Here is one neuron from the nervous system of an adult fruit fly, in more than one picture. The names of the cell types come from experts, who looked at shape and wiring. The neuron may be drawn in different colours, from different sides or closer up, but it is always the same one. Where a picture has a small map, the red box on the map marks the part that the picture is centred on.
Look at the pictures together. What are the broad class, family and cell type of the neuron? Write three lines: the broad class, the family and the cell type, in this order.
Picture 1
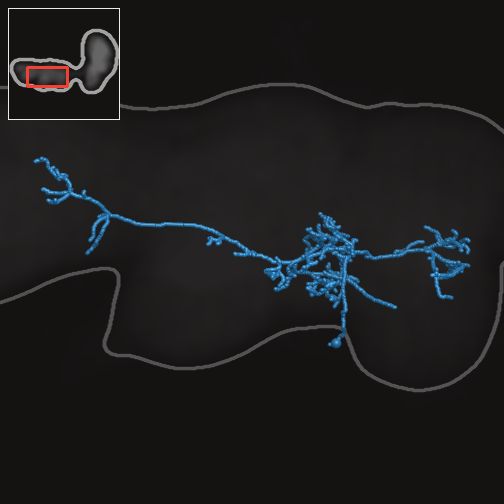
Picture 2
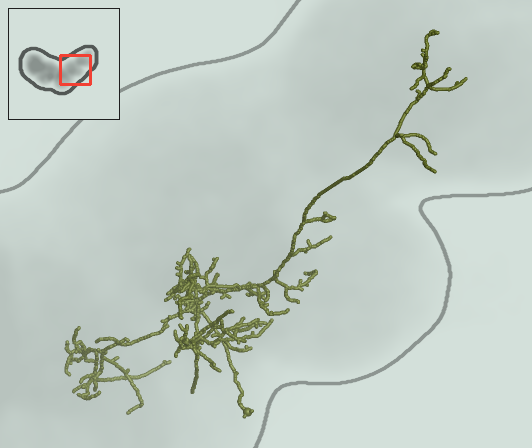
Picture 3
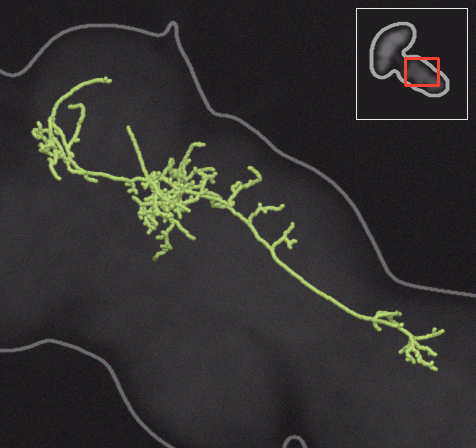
nerve-cord intrinsic neuron
hemilineage 12A
TN1c_a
